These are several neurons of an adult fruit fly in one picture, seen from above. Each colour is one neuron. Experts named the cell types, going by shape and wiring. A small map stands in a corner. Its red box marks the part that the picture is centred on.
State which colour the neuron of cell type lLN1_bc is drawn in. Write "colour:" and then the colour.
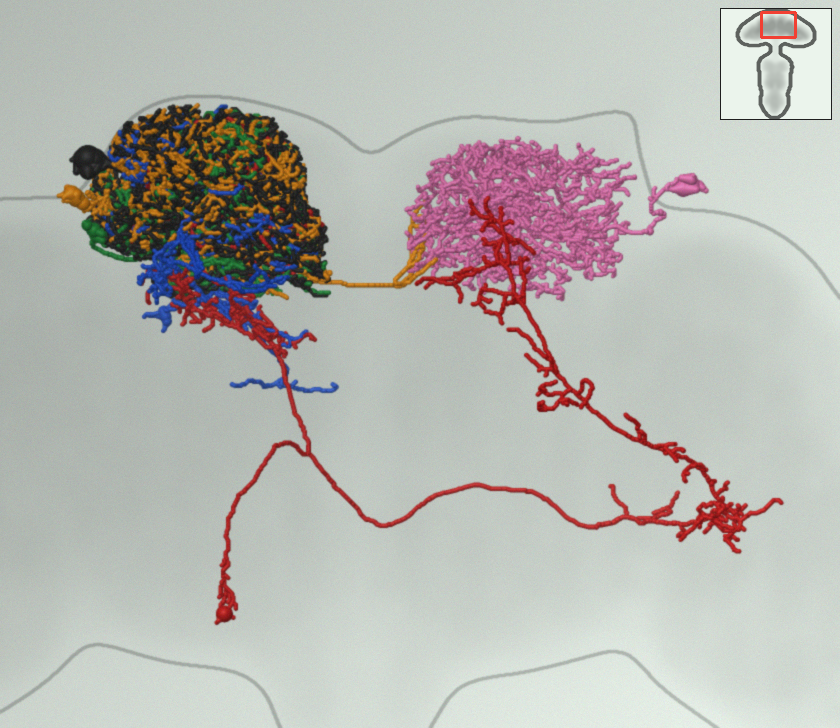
colour: pink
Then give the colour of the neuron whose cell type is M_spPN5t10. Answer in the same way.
colour: red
